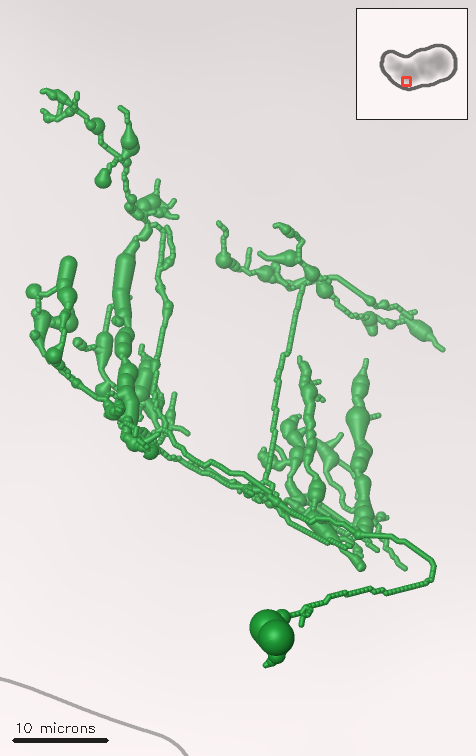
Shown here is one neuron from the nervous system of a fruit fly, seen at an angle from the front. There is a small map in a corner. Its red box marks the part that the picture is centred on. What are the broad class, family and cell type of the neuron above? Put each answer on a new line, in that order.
optic-lobe intrinsic neuron
Dm
Dm9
